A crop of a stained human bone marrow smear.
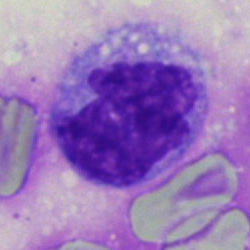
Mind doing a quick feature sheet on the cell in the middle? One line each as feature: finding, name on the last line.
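Nucleus shape: notch indents upper left
Nucleus size: fills most of cell
Cytoplasm rim: widest above nucleus
Cytoplasm colour: pale grey-blue
Vacuoles: many, small, clear; most numerous in upper cytoplasm
Name: monocyte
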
